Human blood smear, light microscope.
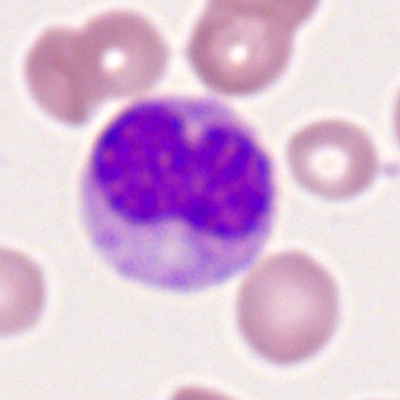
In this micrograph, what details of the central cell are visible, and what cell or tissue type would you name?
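Round, I see, with a smooth outline. The nucleus fills the upper part of the cell, so most of the cytoplasm lies below it. There's a small notch in the top edge of the nucleus. The cytoplasm is a pale lilac-blue. That makes it a band neutrophil.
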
